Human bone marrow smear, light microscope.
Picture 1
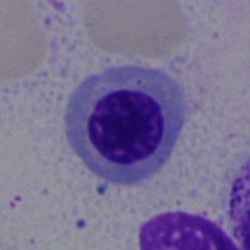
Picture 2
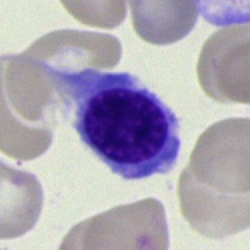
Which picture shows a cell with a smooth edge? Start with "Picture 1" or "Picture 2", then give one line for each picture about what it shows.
Picture 1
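In picture 1: The cell has a round, smooth outline.
In picture 2: The cytoplasm drags out into a tapering extension toward the upper left.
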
